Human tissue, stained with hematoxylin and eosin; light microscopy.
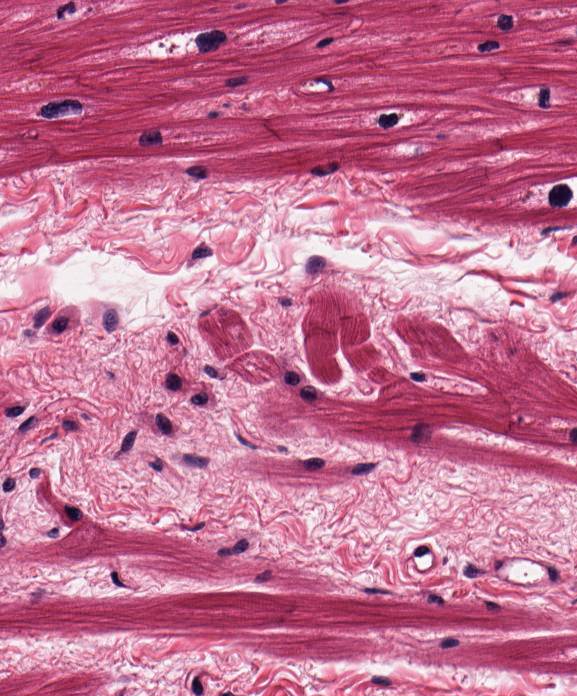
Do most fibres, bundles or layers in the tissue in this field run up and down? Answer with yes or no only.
No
